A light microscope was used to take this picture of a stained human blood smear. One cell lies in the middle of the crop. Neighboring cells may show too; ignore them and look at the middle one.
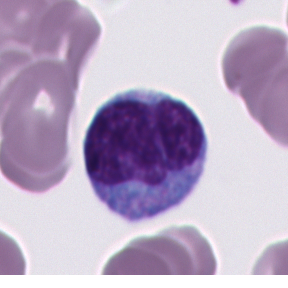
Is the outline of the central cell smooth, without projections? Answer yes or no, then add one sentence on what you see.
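Yes. The cell outline is round and smooth.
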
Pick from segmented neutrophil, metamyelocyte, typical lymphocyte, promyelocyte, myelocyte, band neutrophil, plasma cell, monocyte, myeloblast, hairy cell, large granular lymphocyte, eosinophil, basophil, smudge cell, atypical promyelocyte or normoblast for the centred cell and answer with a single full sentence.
The crop's centre is taken up by a monocyte.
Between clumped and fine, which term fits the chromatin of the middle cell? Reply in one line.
You can see that its chromatin is coarsely clumped.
